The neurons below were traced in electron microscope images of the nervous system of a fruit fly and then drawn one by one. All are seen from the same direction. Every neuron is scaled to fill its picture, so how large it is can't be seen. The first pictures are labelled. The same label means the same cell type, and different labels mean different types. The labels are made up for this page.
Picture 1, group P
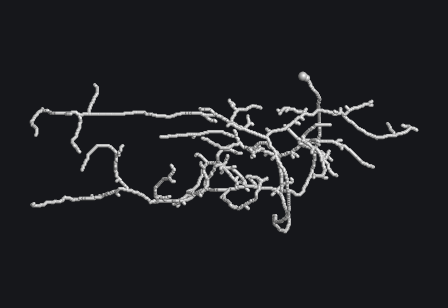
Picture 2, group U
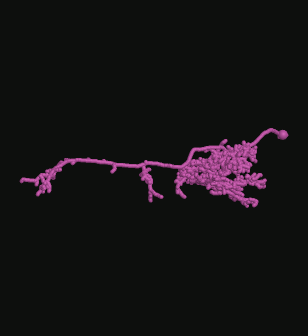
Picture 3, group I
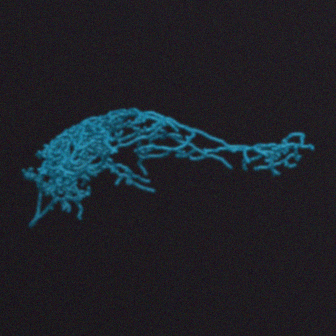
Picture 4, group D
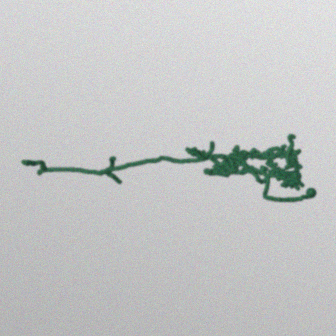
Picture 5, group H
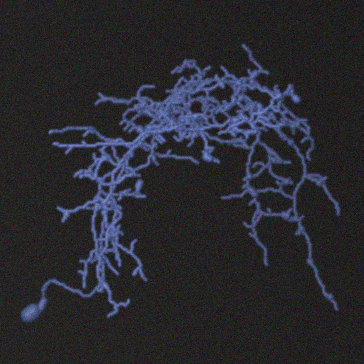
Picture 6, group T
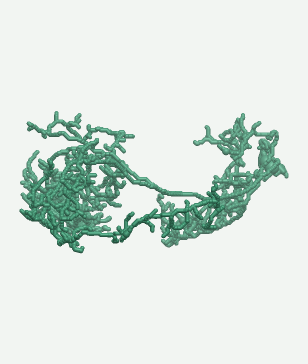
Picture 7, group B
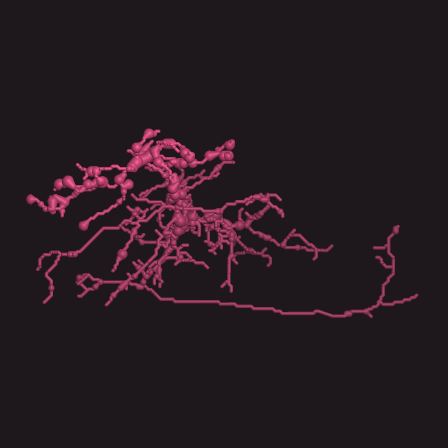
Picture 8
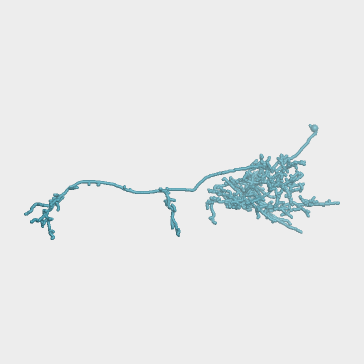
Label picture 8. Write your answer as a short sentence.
It belongs to group U.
